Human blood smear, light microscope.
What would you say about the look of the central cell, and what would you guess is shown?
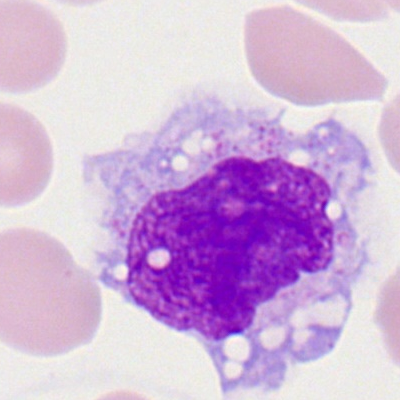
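See how the outline is ruffled and irregular instead of smoothly round? The nucleus is one big mass with an irregular, indented contour. There's plenty of cytoplasm, pale grey-blue, with fine pinkish-purple granules scattered through it. So that's a monocyte.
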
